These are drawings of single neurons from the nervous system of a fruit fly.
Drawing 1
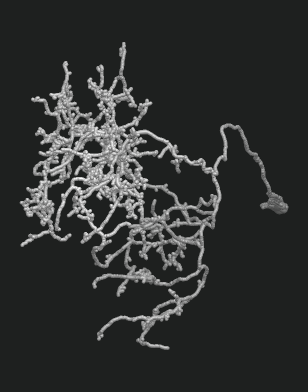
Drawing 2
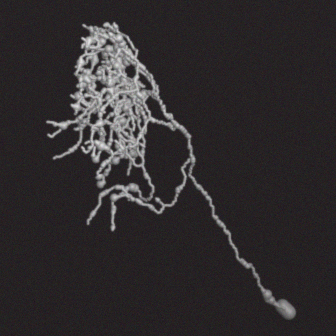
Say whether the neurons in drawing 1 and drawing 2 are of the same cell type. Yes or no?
yes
